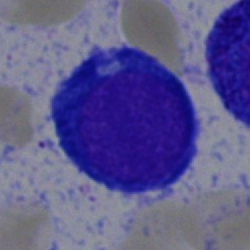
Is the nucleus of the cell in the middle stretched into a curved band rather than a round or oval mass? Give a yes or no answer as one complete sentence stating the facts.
No, its nucleus is not drawn out; it is one compact round or oval mass.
